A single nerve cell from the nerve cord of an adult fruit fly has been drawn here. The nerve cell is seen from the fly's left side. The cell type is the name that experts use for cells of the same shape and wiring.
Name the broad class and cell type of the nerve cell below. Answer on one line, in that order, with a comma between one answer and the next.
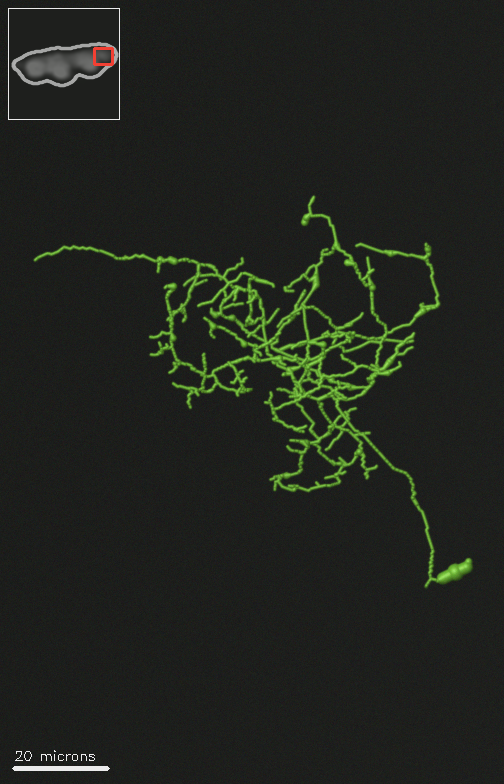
nerve-cord intrinsic neuron, INXXX332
